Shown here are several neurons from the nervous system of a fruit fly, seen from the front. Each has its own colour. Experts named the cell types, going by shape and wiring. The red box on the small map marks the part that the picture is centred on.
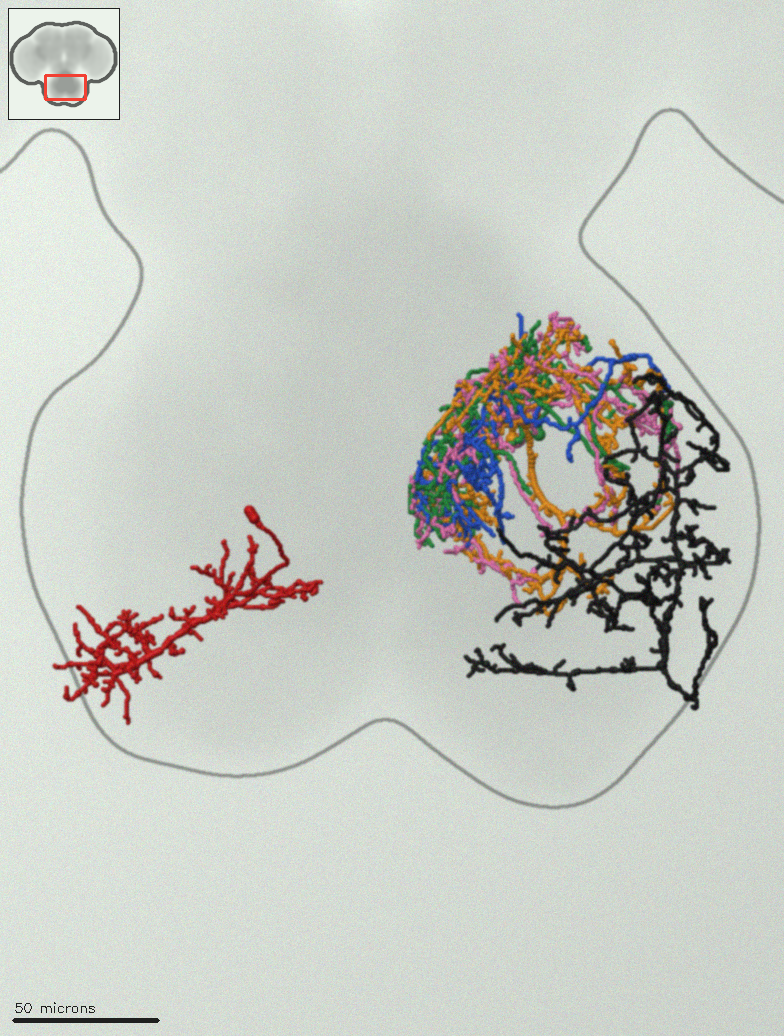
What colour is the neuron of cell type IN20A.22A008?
black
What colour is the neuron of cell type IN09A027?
red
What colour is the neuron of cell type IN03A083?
green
